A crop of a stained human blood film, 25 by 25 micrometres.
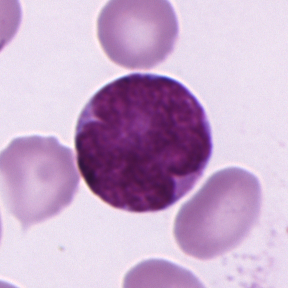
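Myeloblast, peripheral blood smear. Outline round and smooth. Nucleus about 12 micrometres across, filling nearly the whole cell. Thin rim of pale lilac cytoplasm, widest at lower right.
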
